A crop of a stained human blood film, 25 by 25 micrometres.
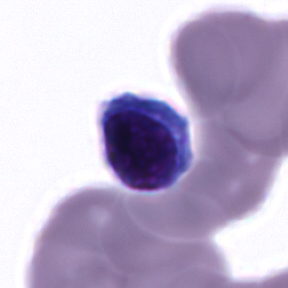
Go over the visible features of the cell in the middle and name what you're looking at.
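Nucleus and chromatin: the nucleus fills most of the cell, and its chromatin is dark purple and dense. Cytoplasm: blue, forming only a narrow rim. Outline: slightly irregular, with a somewhat angular upper right edge. The cell is a plasma cell.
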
